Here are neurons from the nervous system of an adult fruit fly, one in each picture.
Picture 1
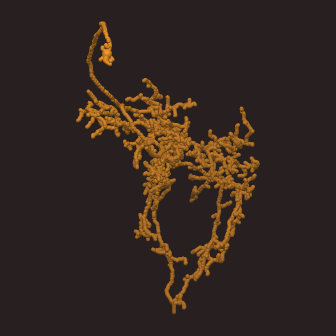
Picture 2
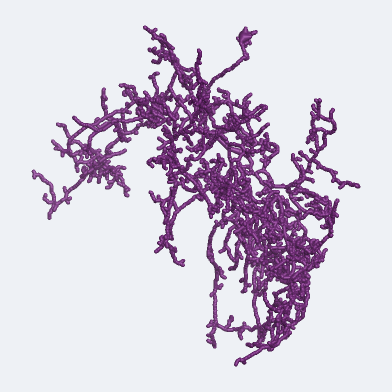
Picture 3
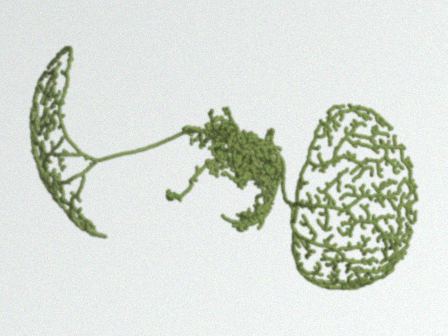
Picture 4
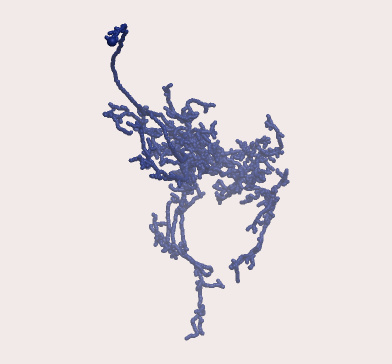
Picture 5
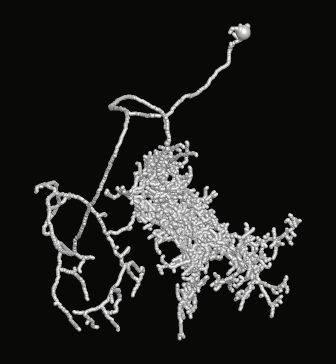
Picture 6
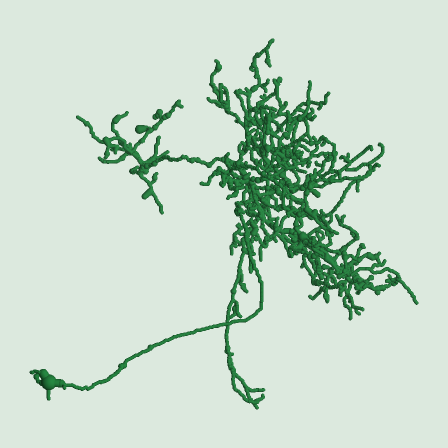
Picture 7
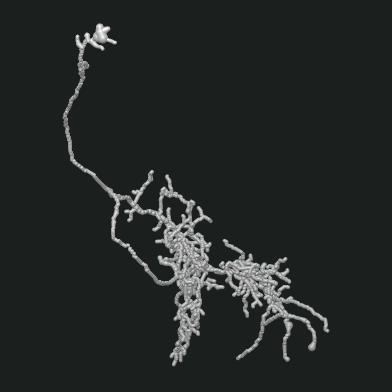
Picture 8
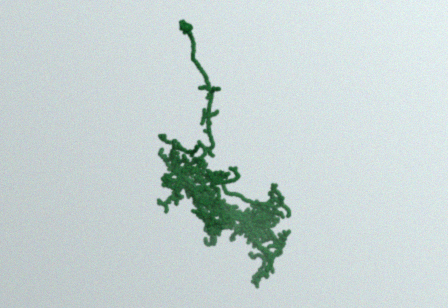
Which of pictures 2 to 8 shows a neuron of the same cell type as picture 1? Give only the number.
4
